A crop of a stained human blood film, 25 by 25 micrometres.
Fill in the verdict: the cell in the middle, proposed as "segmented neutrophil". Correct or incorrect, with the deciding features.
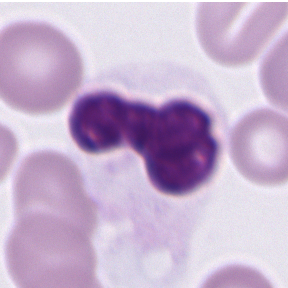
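Chromatin dark purple, dense and visible throughout.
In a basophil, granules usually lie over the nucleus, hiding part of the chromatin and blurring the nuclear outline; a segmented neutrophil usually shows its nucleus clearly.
Verdict: segmented neutrophil; basophil does not fit. No nucleoli seen.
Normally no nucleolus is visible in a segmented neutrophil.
Cytoplasm very pale, almost colourless with a faint lilac tint; no coarse orange granules. Cell edge faint and irregular, not a sharp round line; red cells close on left and right.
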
